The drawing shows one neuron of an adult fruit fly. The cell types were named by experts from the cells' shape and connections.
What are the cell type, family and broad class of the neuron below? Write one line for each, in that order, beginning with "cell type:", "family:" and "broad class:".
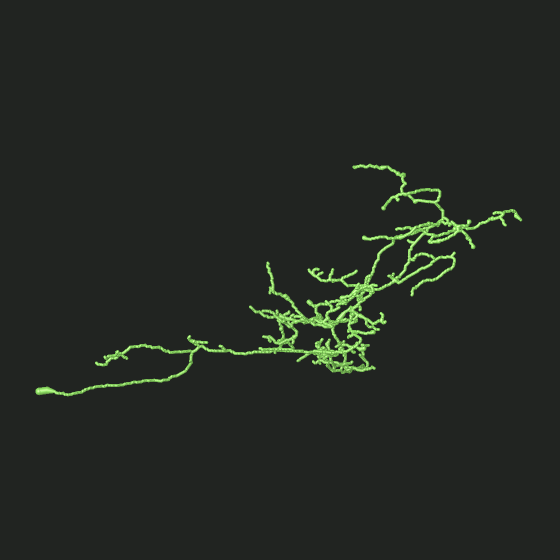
cell type: IN03A091
family: hemilineage 03A
broad class: nerve-cord intrinsic neuron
